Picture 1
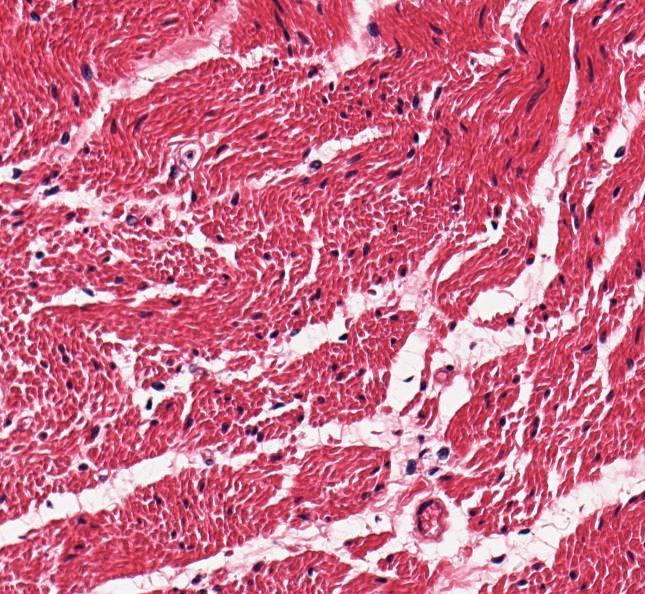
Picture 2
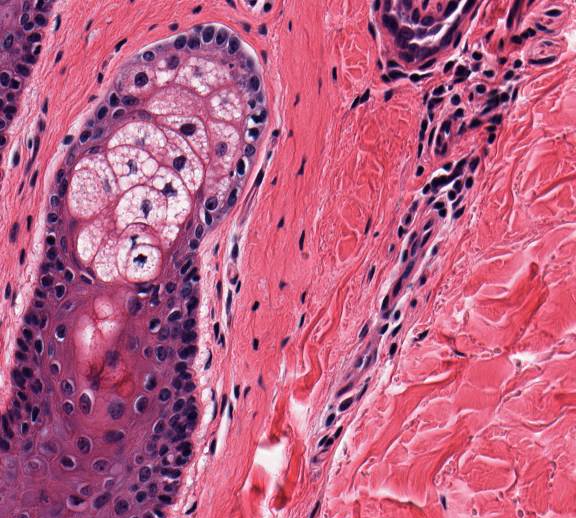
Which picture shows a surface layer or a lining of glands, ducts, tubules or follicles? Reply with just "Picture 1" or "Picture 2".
Picture 2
